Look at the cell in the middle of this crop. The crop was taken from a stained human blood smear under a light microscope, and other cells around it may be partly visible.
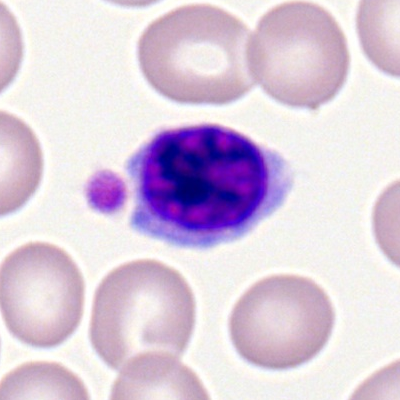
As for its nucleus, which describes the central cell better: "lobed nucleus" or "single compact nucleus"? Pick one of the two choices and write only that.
Single compact nucleus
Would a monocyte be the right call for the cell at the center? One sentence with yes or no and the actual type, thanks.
No, it is not a monocyte that lies in the middle but a lymphocyte.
